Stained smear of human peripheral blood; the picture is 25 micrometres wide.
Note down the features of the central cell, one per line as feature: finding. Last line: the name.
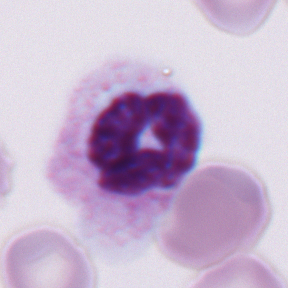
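Outline: outer edge irregular and faint
Nucleus: a closed ring around a clear central hole
Central hole: small, roughly triangular
Nucleoli: none visible
Answer: segmented neutrophil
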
